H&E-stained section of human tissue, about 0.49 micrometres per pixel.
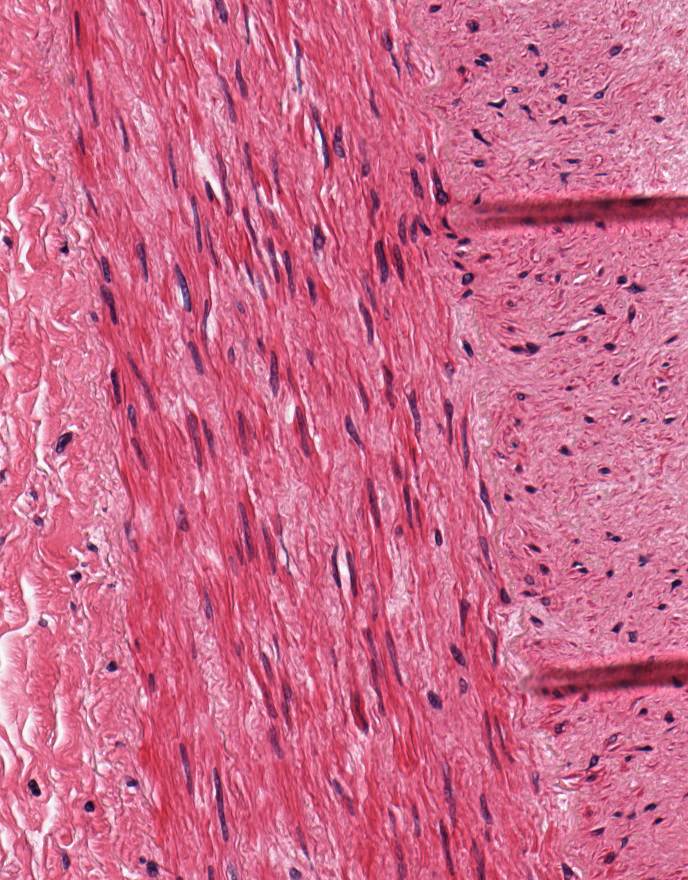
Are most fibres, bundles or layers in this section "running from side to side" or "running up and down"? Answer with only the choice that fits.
Running up and down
